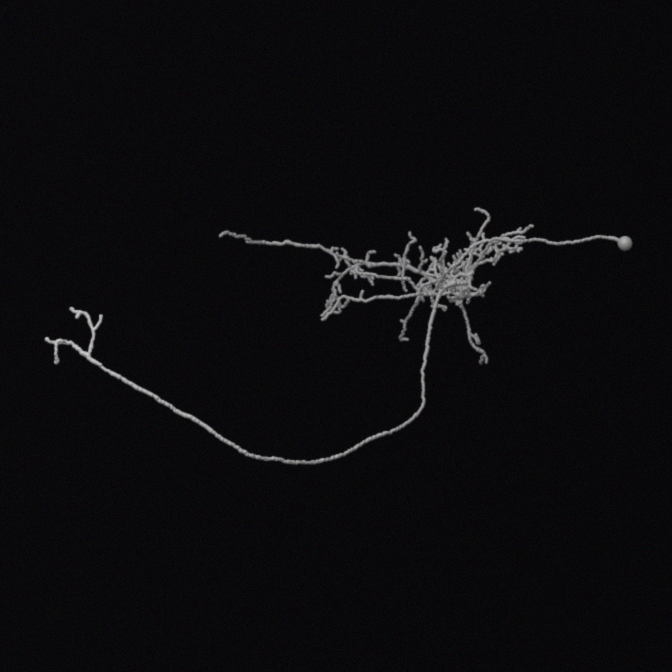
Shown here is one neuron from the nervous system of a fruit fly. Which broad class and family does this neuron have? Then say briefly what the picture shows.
Its broad class is central-brain intrinsic neuron. The family is hemilineage ALl1_ventral. The picture shows dozens of branch ends. In this view it is wider than it is tall.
